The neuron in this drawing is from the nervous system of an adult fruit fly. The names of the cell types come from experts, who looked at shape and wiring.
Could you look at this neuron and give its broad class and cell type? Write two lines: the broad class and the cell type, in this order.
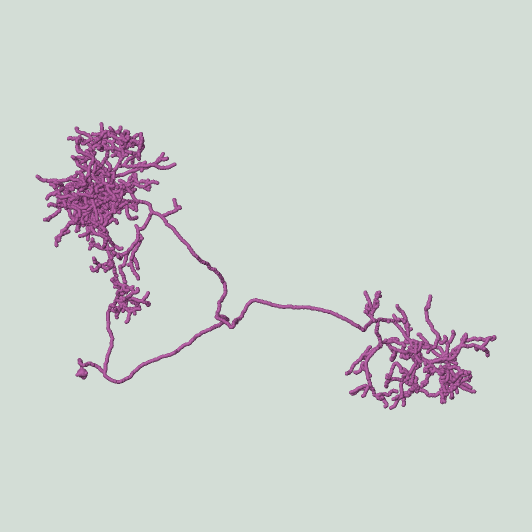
central-brain intrinsic neuron
CL360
